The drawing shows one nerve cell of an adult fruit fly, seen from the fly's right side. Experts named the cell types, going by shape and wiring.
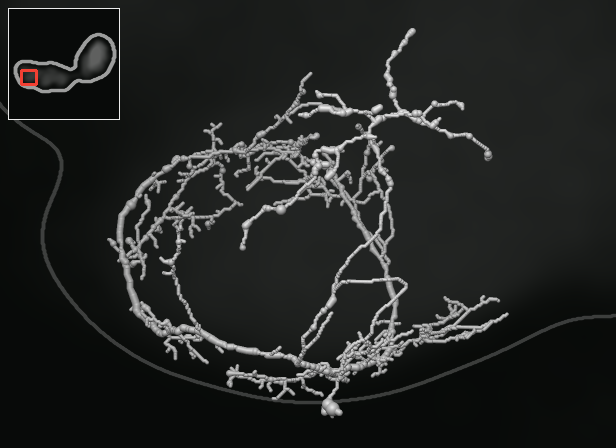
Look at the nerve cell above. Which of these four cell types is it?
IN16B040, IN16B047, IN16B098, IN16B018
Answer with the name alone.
IN16B040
